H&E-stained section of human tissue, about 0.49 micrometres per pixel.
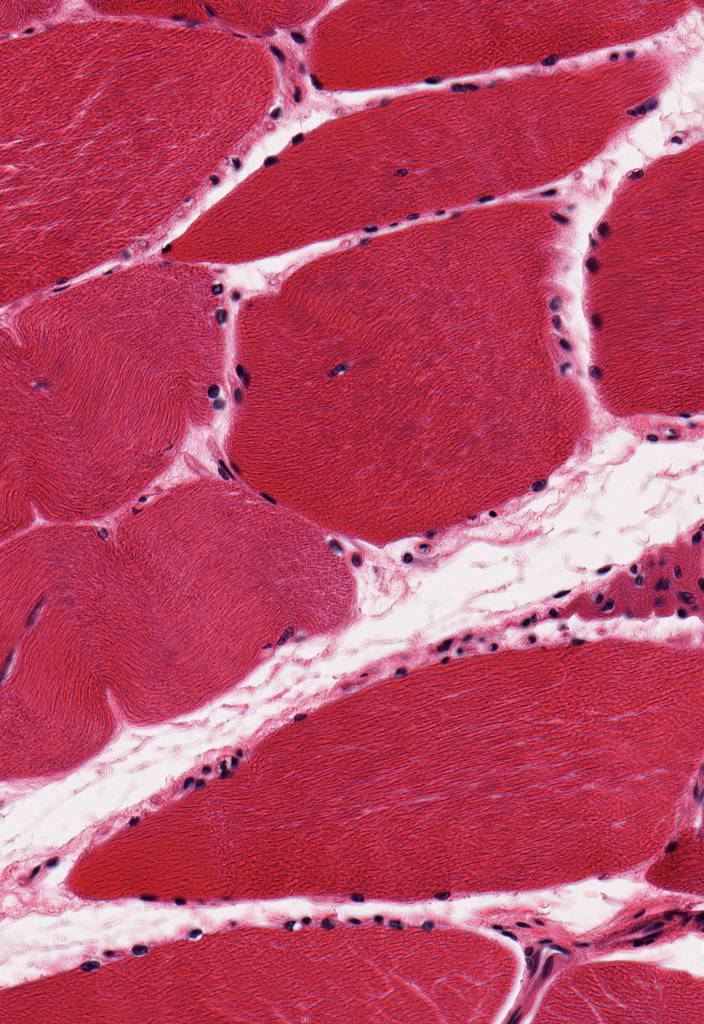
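skeletal muscle. Upper half: fibres cut as angular polygonal profiles; lower half: cut obliquely as long tapering profiles. Cytoplasm deep red, finely streaming and fibrillar. Small dark oval nuclei mainly at fibre edges along septa; interior nuclei scarce.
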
